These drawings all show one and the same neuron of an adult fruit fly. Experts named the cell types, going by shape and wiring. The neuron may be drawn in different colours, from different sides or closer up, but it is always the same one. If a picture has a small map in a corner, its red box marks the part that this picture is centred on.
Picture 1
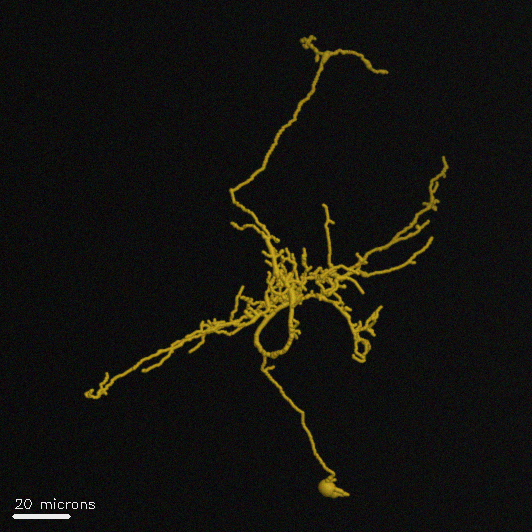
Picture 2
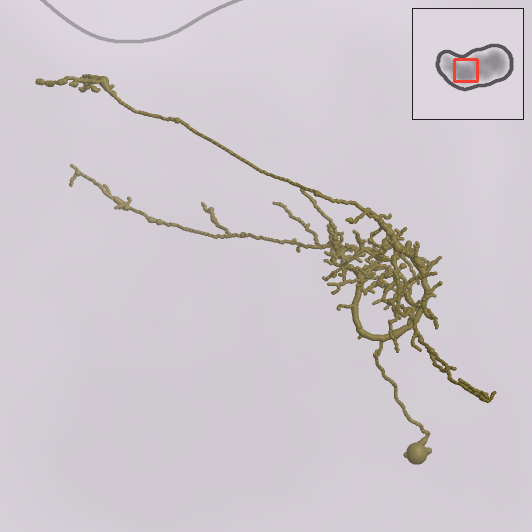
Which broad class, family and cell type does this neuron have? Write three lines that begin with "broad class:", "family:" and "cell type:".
broad class: nerve-cord intrinsic neuron
family: hemilineage 12A
cell type: IN12A035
